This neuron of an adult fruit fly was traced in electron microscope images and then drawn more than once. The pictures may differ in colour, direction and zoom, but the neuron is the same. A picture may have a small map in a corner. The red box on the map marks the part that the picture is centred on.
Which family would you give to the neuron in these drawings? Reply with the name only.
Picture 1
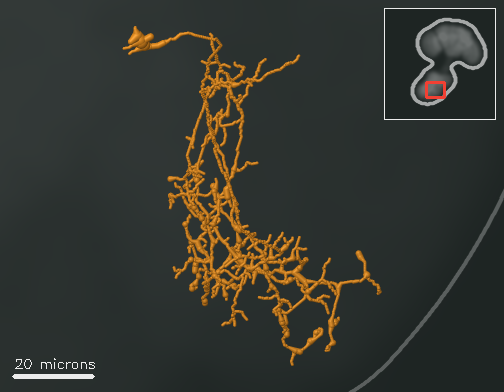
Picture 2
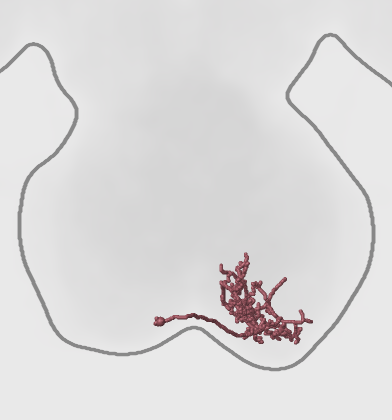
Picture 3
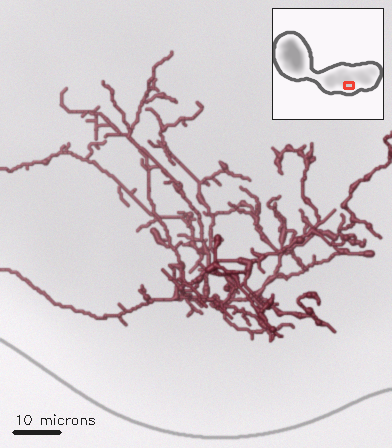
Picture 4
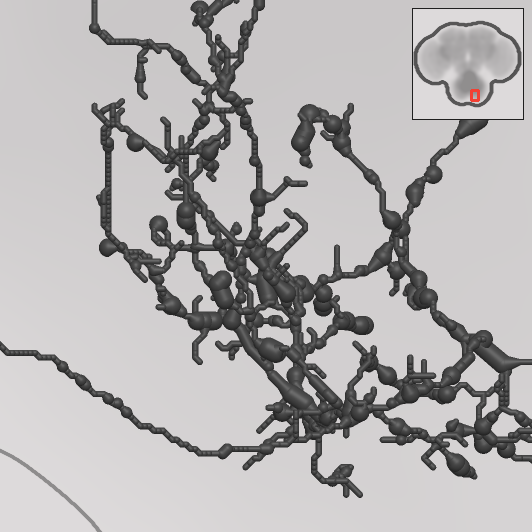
hemilineage 13B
